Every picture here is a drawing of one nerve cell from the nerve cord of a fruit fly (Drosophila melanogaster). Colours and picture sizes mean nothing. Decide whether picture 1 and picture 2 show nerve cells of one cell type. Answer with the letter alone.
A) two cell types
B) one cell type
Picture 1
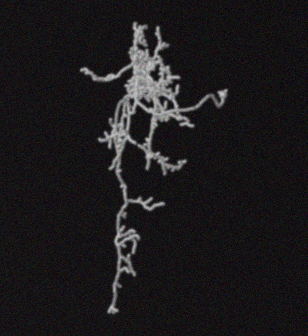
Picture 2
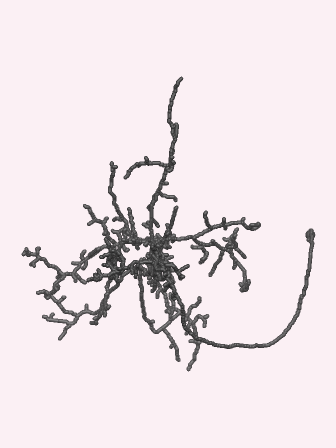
A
